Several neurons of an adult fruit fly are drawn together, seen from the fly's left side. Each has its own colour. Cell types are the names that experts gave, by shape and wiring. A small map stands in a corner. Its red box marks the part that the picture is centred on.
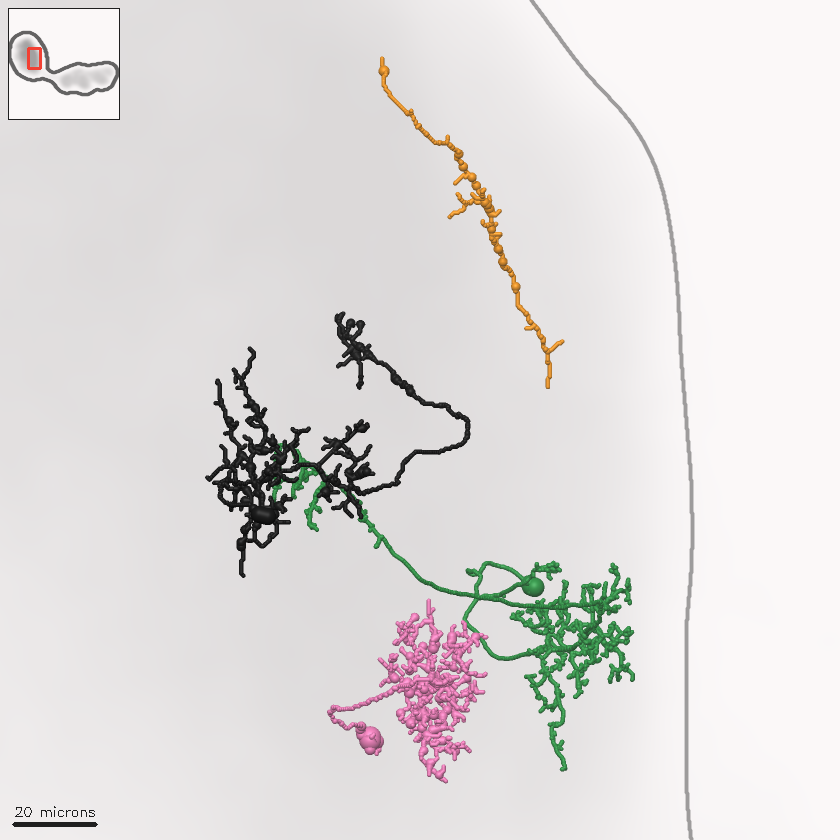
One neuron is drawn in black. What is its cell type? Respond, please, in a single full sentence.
The cell type name for this neuron is Tm16.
